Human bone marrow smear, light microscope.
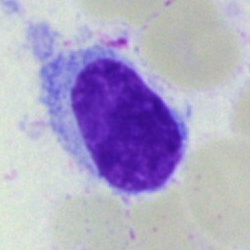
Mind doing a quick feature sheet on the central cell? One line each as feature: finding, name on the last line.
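Nucleus: off-centre, toward lower right
Cytoplasm: mostly upper left, pale blue
Granules: none coarse
Vacuoles: none clear
Name: hairy cell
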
